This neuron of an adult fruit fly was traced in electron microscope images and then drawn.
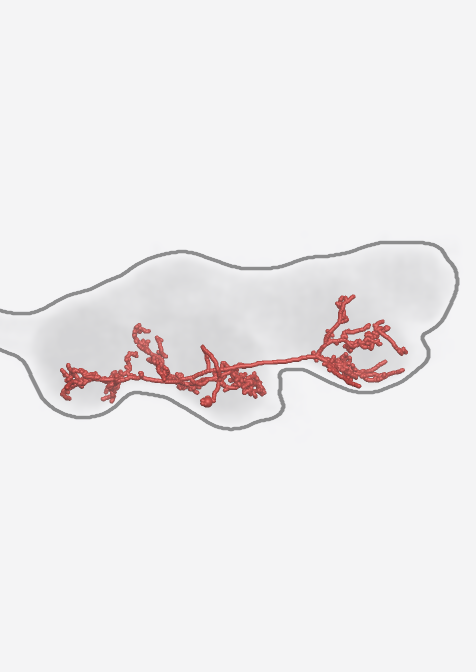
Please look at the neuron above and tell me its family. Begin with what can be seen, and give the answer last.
Its cell body lies in the middle of the picture. As drawn here it is more than twice as wide as it is tall. It is a nerve-cord intrinsic neuron. Its family is hemilineage 05B.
